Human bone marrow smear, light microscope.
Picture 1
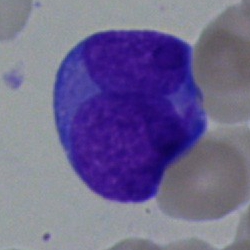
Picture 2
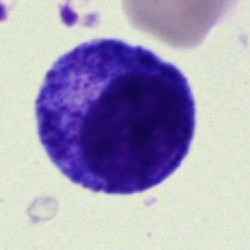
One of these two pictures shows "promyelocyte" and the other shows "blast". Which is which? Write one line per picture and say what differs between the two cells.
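Picture 1 shows a blast: No granules are visible in the cytoplasm.
Picture 2 shows a promyelocyte: Purplish granules are scattered through the cytoplasm on the left side.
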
